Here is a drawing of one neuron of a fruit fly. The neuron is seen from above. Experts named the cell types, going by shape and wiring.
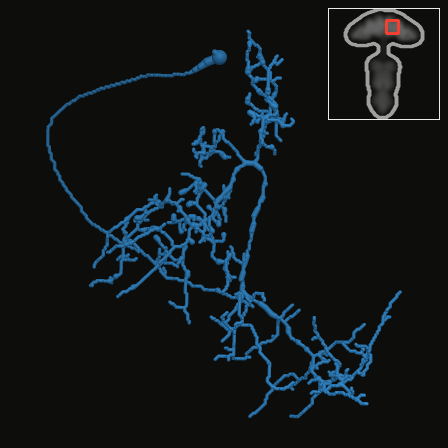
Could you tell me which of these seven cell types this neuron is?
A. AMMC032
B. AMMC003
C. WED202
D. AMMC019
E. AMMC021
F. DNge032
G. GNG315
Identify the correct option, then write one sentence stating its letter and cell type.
Option C holds the cell type of the neuron, WED202.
